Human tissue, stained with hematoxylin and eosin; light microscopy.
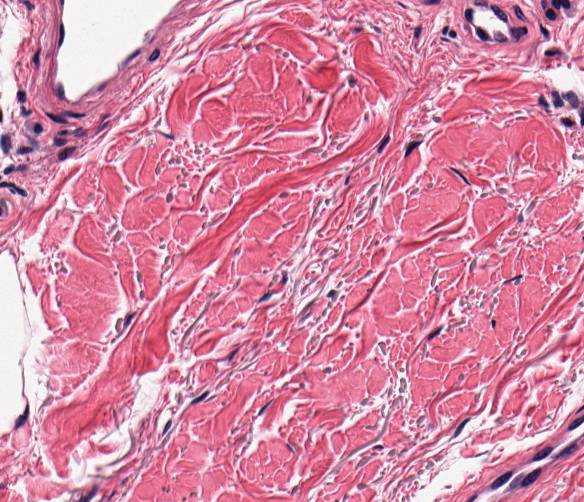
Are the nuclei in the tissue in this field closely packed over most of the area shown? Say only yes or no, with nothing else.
No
